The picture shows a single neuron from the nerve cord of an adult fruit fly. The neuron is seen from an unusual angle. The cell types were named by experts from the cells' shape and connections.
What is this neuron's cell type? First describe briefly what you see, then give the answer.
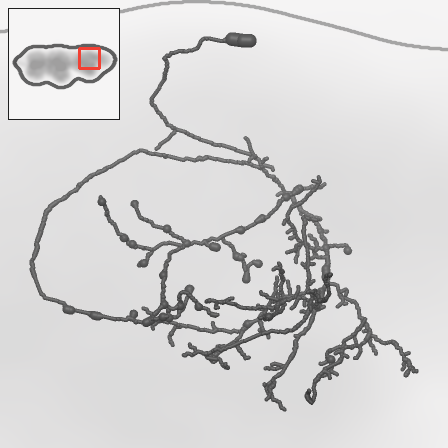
The picture shows dozens of branch ends. As drawn here it is about as wide as it is tall. Its broad class is nerve-cord intrinsic neuron. Its cell type is IN09A088.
